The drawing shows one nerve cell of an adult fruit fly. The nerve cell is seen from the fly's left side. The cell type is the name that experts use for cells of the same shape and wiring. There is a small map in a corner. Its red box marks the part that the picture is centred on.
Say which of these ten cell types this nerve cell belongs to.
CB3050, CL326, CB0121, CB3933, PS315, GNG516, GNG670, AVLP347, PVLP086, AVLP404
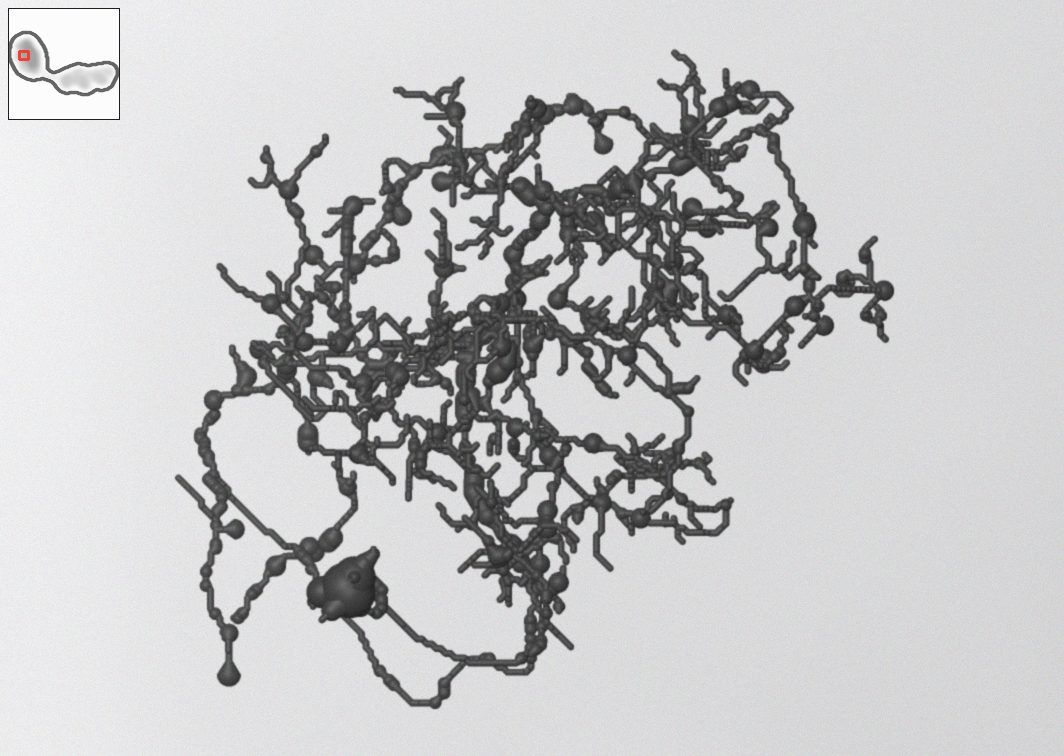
AVLP404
